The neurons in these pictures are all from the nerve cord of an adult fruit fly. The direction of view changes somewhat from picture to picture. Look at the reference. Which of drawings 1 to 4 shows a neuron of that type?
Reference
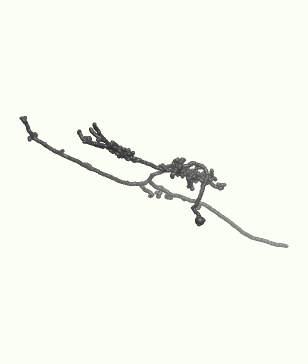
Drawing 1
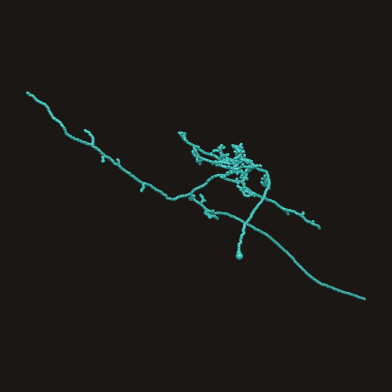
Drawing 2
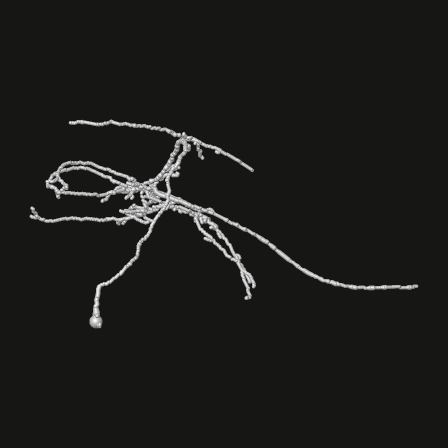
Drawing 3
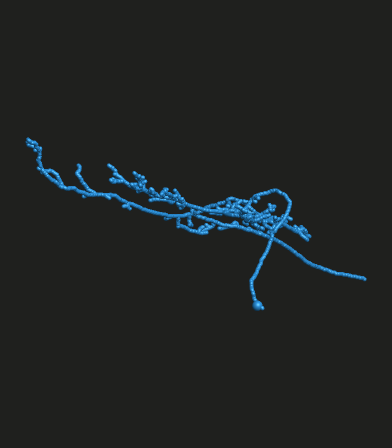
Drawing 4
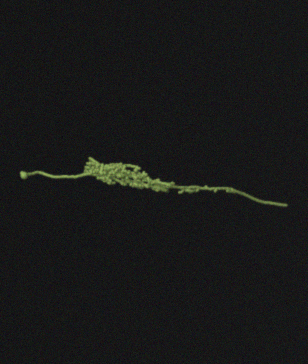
3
